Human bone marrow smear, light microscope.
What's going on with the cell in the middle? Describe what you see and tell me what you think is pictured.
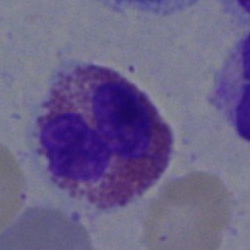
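Roughly round in outline, the cell has nuclear chromatin that stains dark purple and looks condensed. No vacuoles are seen in the cytoplasm. The cell is an eosinophil.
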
